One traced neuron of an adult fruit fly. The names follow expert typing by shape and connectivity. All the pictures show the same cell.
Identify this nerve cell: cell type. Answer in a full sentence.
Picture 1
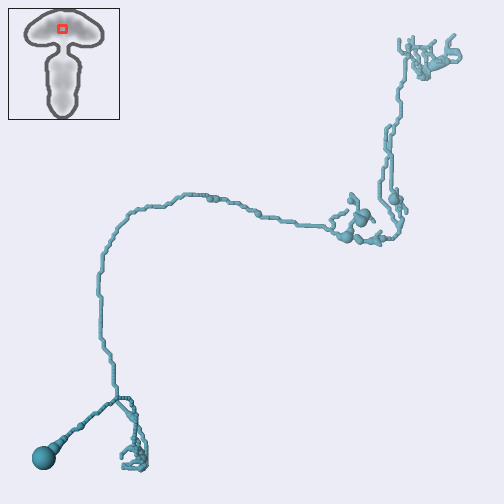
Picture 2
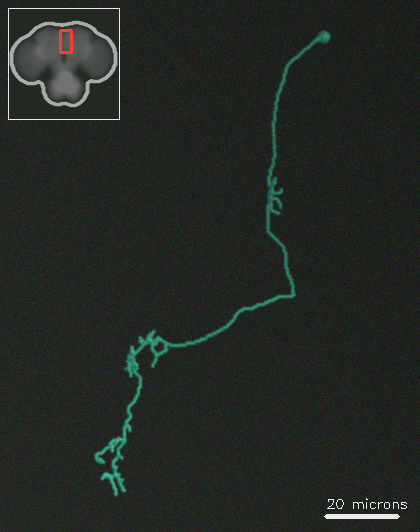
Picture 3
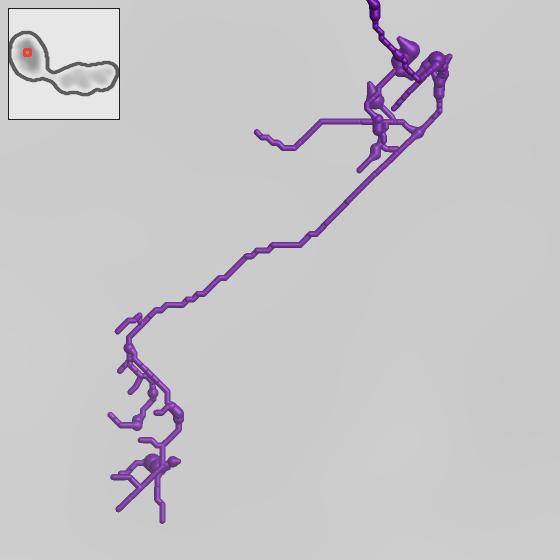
The cell type is PFNp_d.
